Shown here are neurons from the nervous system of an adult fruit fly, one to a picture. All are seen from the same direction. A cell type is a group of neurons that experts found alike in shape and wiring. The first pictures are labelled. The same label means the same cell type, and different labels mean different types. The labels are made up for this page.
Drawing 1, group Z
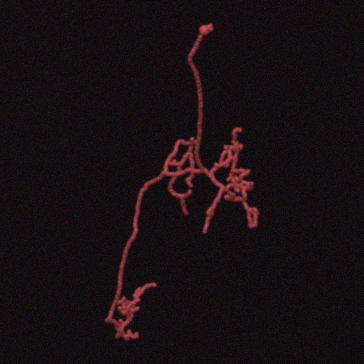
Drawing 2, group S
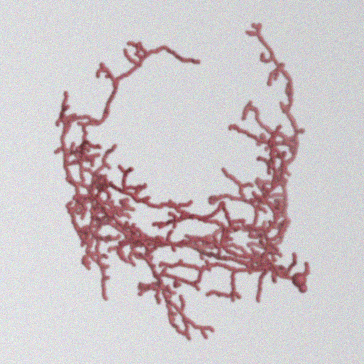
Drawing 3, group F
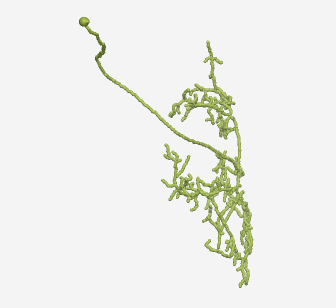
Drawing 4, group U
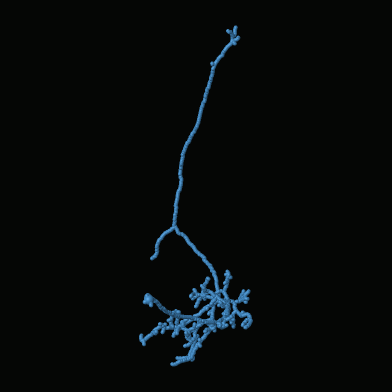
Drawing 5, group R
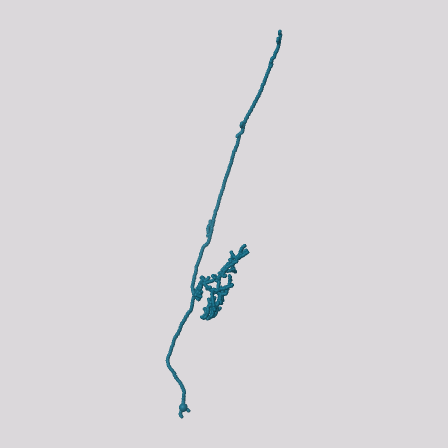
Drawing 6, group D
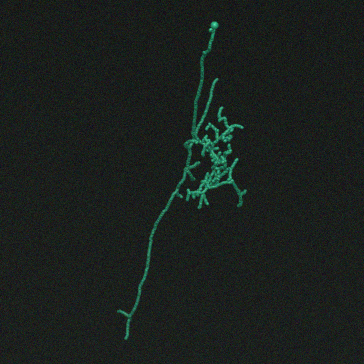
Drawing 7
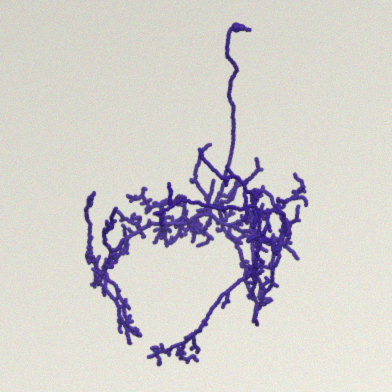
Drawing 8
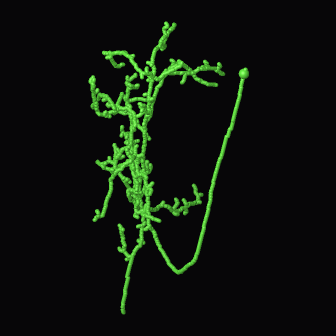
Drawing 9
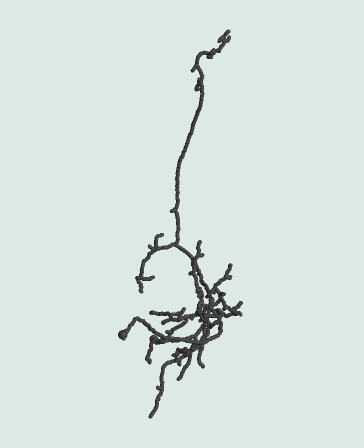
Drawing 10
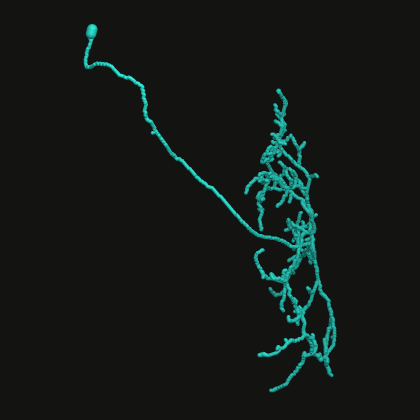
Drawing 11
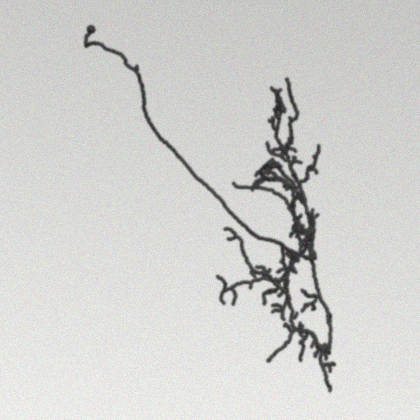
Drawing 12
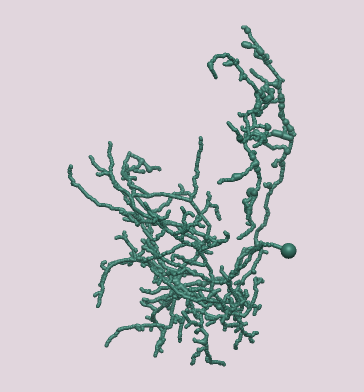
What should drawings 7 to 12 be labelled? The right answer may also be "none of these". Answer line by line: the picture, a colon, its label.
7: none of these
8: none of these
9: group U
10: group F
11: group F
12: group S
